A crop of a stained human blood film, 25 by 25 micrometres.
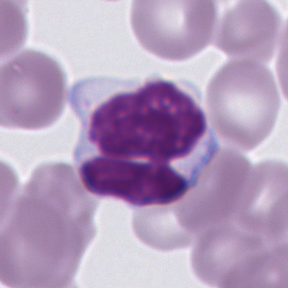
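Large granular lymphocyte, the nucleated cell at the centre of a stained peripheral blood smear. A thin pale cleft crosses the lower nucleus roughly horizontally, marking off a smaller lower portion. Chromatin deep purple, dense and clumped. Cytoplasm a narrow, very pale grey-blue rim, widest at upper left.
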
